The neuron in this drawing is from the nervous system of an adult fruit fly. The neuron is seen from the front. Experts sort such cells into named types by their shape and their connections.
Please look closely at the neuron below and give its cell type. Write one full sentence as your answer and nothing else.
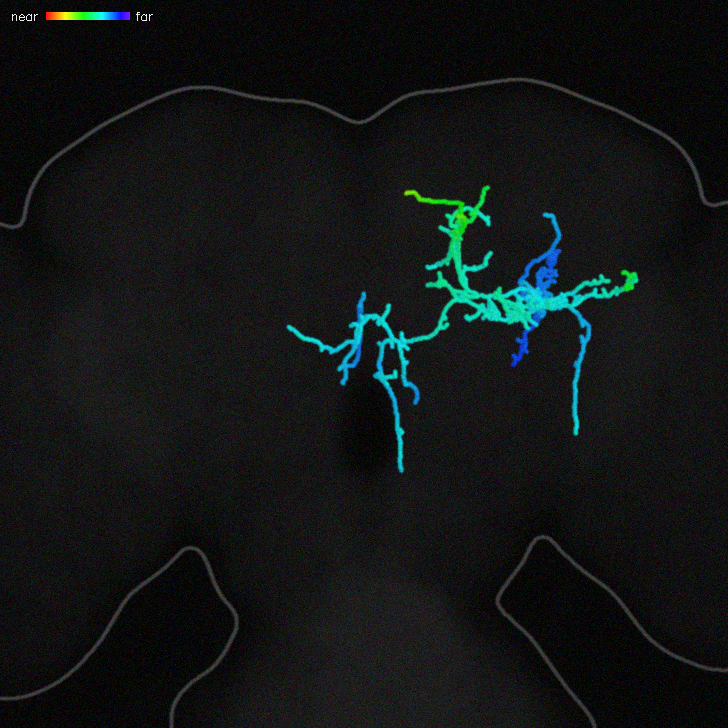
Included in the cell type PLP218 is this neuron.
